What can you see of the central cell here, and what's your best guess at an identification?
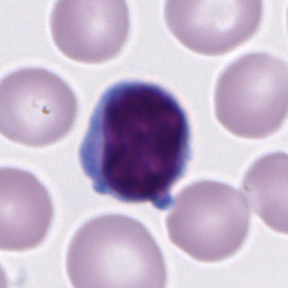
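A single rounded mass without lobes makes up the nucleus. The cytoplasm is pale blue. The cell outline is uneven along its left side, and a small rounded blue bulge projects from the bottom edge. This is a typical lymphocyte.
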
